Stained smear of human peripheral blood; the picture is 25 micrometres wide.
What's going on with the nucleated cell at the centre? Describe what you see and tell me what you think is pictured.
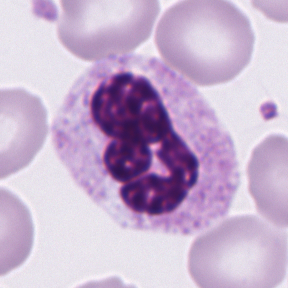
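Chromatin dark purple, coarsely clumped. Nucleoli not seen. Cytoplasm: fine small violet-pink granules, evenly scattered; no vacuoles. Cell: segmented neutrophil.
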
